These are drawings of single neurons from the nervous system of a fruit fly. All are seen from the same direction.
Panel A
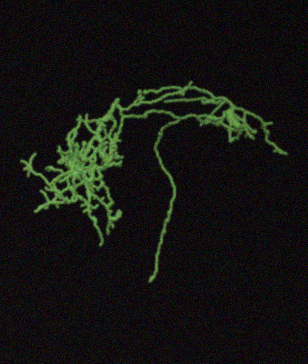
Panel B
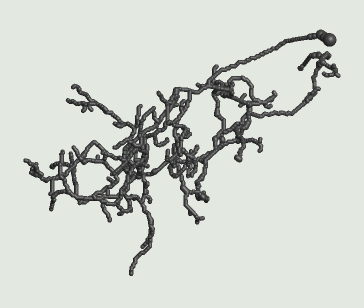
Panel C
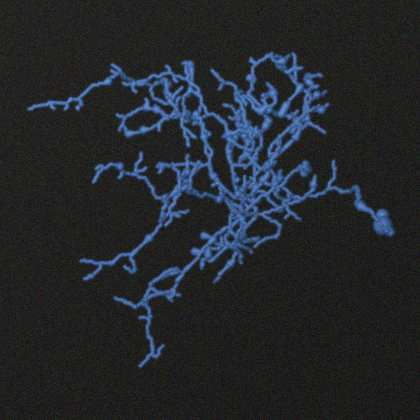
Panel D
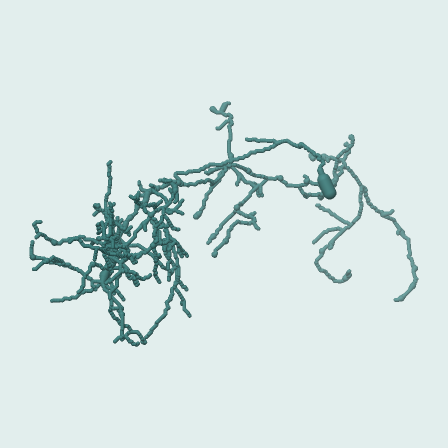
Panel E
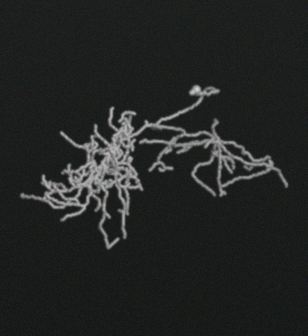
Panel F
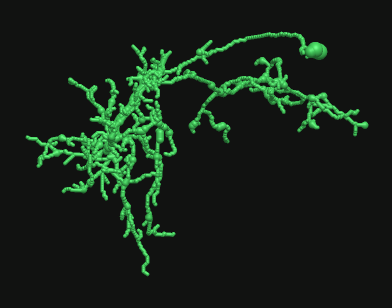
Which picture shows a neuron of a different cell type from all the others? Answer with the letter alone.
C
